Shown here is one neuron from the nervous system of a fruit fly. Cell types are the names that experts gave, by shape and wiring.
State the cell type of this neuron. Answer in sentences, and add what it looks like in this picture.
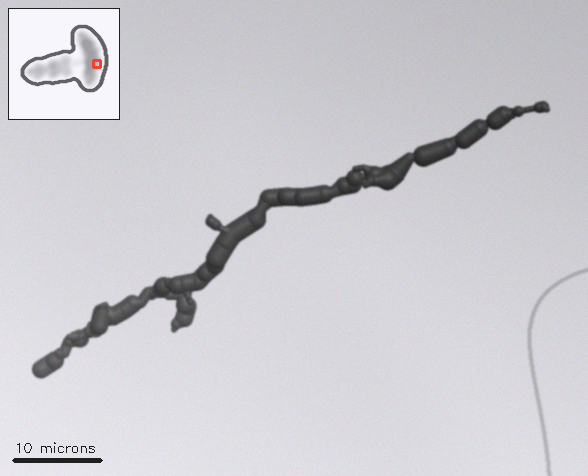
It is of cell type JO-B1_a. This is a sensory neuron entering the brain. The drawing shows no cell body. By the scale bar it is about 60 microns wide in this view. It has a dozen or fewer branch ends.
